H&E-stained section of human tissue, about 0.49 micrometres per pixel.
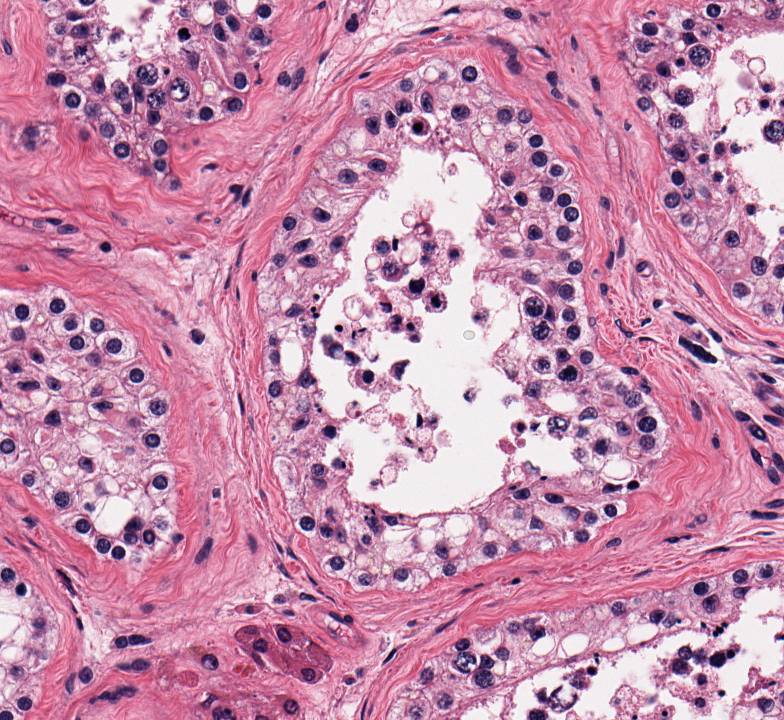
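Testis, haematoxylin and eosin. Layout: several rounded tubules, one large one in the centre, divided by bands of pink fibrous tissue. Between tubules: scattered elongated, flattened dark nuclei aligned with the fibres. Central tubule: lined by a stratified epithelium several cells thick. Bottom centre: a small cluster of polygonal cells with abundant pink-brown granular cytoplasm, lying in the fibrous tissue between tubules.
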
